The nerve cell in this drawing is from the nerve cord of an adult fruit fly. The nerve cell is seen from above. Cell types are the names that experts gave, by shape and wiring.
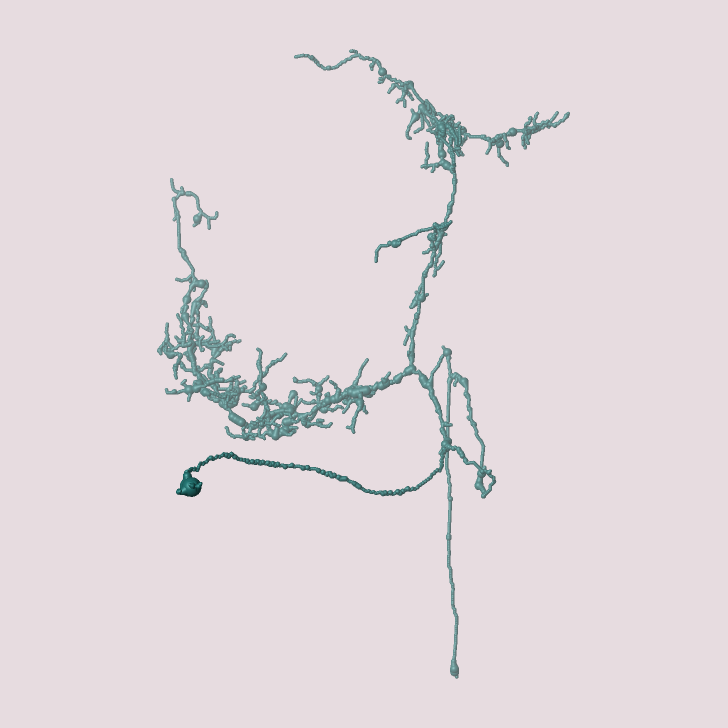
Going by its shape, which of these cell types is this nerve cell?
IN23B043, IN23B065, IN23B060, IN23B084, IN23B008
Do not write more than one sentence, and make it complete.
The nerve cell here is of the cell type IN23B065.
